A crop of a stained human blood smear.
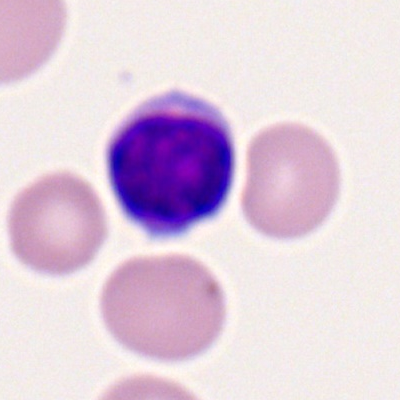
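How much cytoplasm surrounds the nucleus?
Only a thin rim, which shows most at the top and bottom edges of the cell.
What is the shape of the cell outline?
It is roughly round.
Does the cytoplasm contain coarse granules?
No coarse granules are seen in it.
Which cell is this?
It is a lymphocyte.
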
